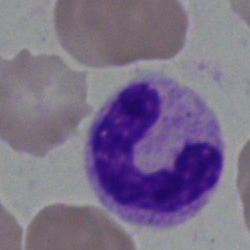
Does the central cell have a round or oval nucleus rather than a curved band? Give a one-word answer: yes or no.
No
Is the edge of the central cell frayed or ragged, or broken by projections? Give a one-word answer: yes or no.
No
